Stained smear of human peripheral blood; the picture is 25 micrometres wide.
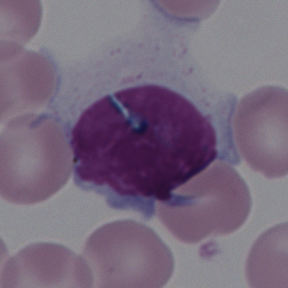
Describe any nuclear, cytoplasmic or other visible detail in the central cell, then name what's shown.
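Start with the nucleus: you won't find any nucleoli in it. Now move out to the cytoplasm, plentiful and very pale, with a bluer tinge at its edges. Above the nucleus, a few fine reddish-purple granules are scattered about. Notice too that there are no vacuoles. What you are looking at is a large granular lymphocyte.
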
